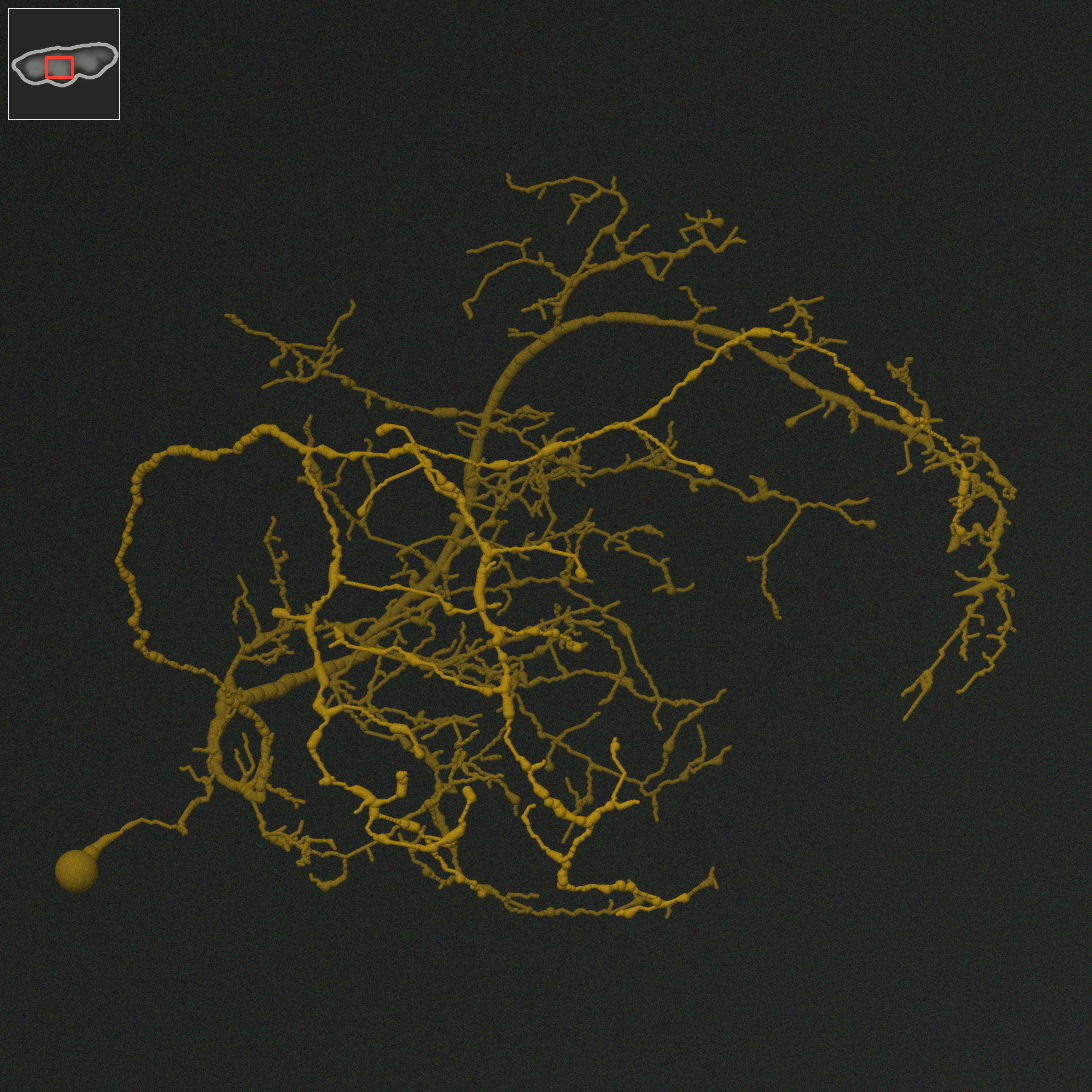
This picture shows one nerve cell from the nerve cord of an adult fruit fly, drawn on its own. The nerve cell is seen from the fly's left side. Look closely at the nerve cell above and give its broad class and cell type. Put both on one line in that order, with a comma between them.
nerve-cord intrinsic neuron, INXXX083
